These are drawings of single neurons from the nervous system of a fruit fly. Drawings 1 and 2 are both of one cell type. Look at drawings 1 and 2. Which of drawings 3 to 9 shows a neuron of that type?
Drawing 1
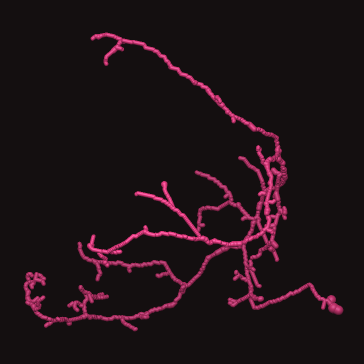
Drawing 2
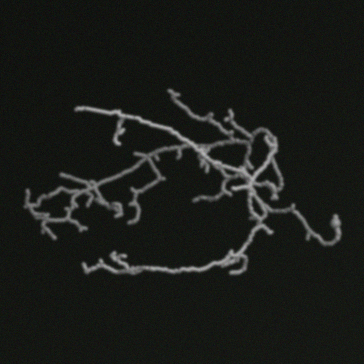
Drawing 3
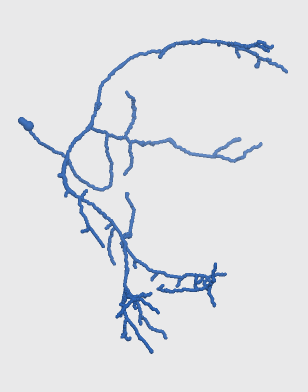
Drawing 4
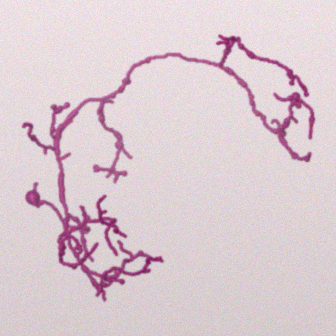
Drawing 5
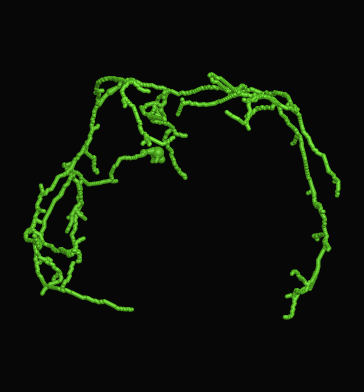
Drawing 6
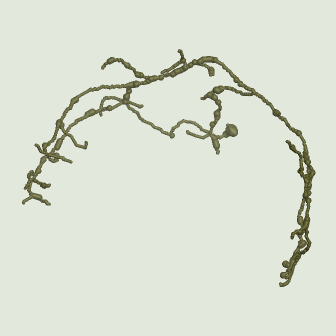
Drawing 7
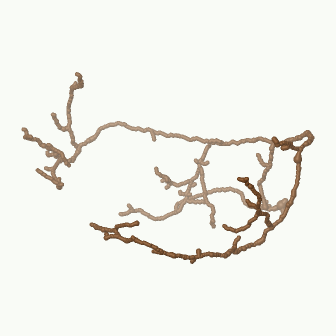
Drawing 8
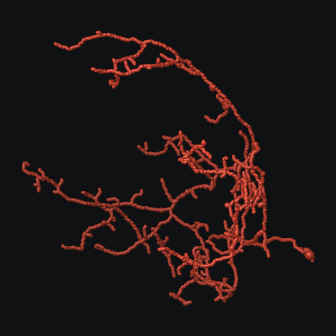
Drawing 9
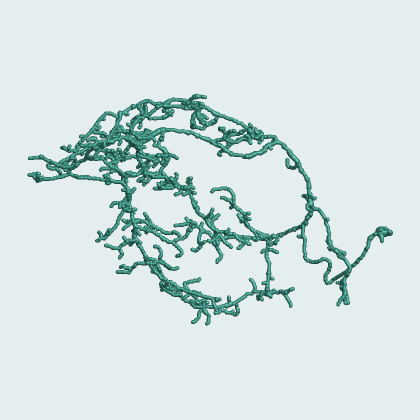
7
